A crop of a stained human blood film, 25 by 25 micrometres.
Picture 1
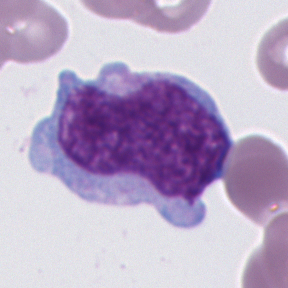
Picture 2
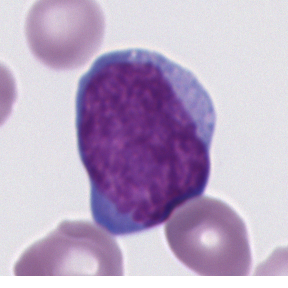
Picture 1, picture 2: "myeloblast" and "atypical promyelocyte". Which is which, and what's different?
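Picture 1 is the atypical promyelocyte; picture 2 is the myeloblast.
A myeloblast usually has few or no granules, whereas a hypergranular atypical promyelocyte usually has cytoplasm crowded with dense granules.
Picture 2 shows no distinct granules in the cytoplasm, as fits the myeloblast. Its cytoplasm is a narrow, light to medium blue rim, widest at the upper right, and its chromatin is finely stippled in a delicate network rather than coarsely clumped. In picture 1 the cytoplasm is pale greyish-blue, widest on the left and lower sides of the nucleus, and the nucleus, about 15 by 10 micrometres, has a shallow notch in its upper edge that makes it kidney-like.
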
